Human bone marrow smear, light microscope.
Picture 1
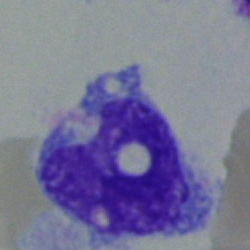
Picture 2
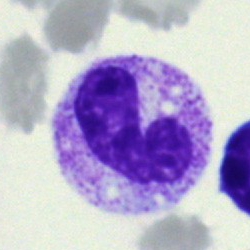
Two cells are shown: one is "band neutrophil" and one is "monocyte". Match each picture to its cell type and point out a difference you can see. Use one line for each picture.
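In picture 1 we see a monocyte: The deep purple nuclear mass fills most of the cell.
In picture 2 we see a band neutrophil: The cytoplasm is abundant and pale lilac.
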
